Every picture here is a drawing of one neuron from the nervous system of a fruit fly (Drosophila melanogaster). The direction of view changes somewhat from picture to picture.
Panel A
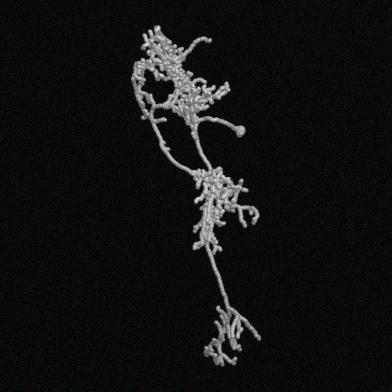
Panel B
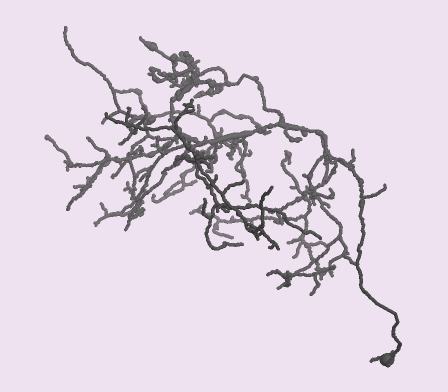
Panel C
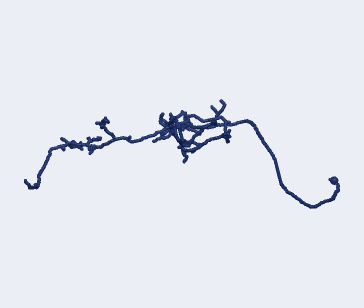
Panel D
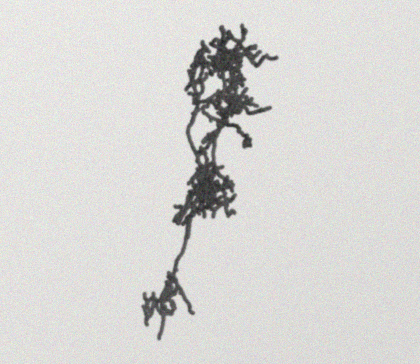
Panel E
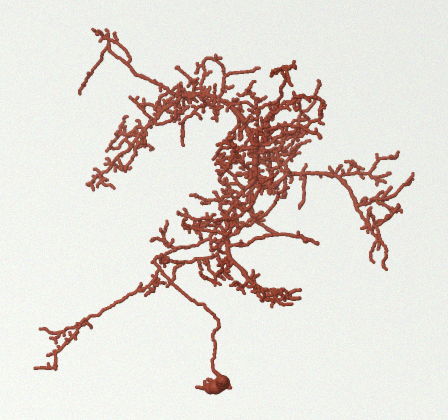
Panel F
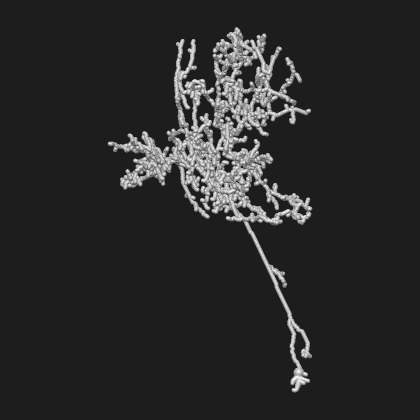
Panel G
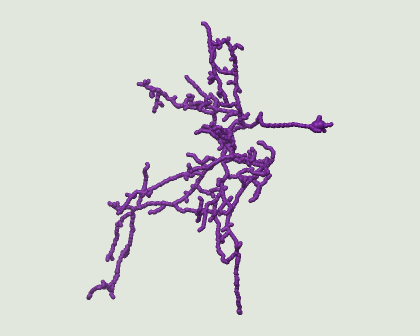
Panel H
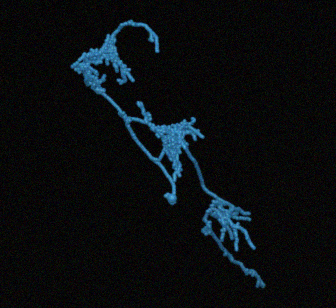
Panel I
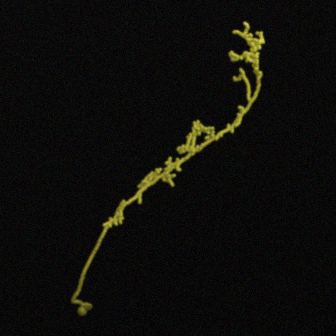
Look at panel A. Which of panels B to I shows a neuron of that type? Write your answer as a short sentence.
Panel D shows a neuron of the same cell type.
